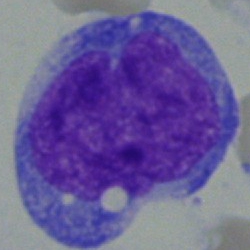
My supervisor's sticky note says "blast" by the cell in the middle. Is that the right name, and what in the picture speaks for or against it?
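Most of the cell is taken up by the nucleus, a point for blast.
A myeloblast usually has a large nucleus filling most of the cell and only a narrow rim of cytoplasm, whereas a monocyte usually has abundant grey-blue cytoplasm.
The cytoplasm is blue, which also suits blast.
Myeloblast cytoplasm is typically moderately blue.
No distinct granules are seen in the cytoplasm, which counts somewhat against monocyte.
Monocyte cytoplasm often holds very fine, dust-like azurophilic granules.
The notch in the upper edge of the nucleus is the one feature on the monocyte side.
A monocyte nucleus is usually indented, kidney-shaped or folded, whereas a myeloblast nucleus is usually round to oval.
The outline is oval and smooth. On balance, blast fits.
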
